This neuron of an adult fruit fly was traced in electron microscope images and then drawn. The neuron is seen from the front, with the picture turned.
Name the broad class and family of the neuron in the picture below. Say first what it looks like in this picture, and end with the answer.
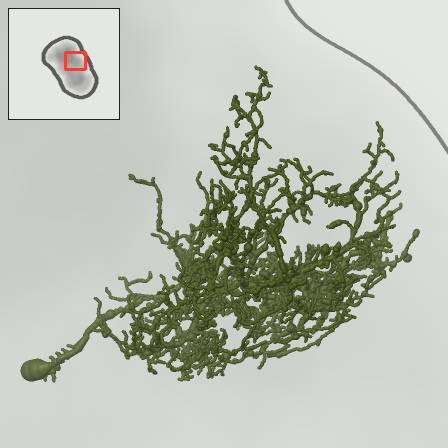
Its cell body lies at the lower left of the picture. More than a hundred branch ends can be seen. Its broad class is nerve-cord intrinsic neuron. Its family is hemilineage 21A.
